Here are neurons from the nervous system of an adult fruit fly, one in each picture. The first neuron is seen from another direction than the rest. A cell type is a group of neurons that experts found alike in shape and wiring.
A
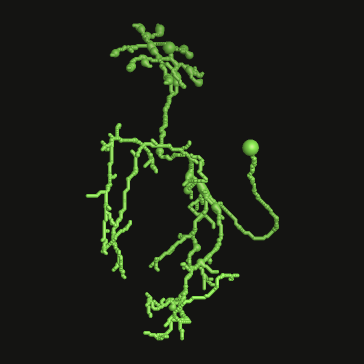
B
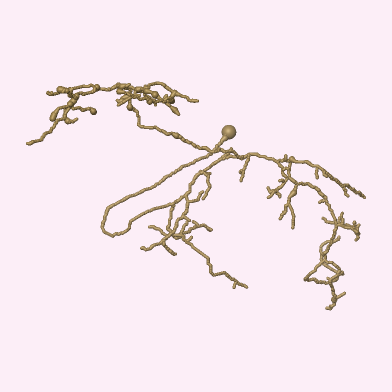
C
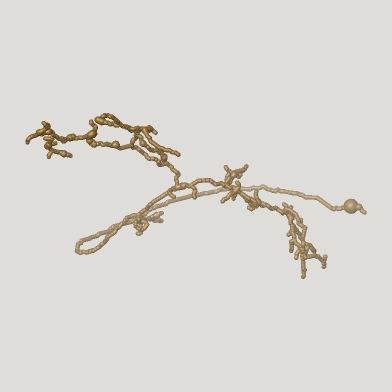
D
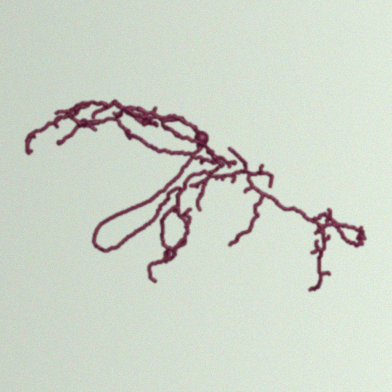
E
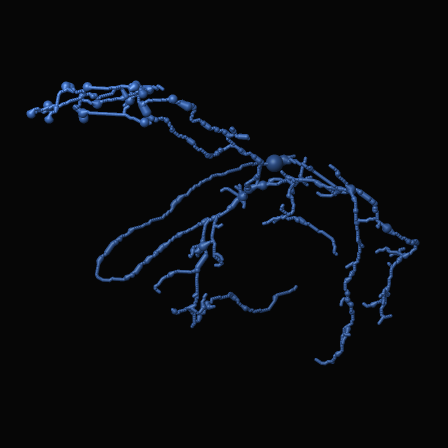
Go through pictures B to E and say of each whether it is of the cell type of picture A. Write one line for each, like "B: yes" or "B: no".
B: yes
C: no
D: yes
E: yes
